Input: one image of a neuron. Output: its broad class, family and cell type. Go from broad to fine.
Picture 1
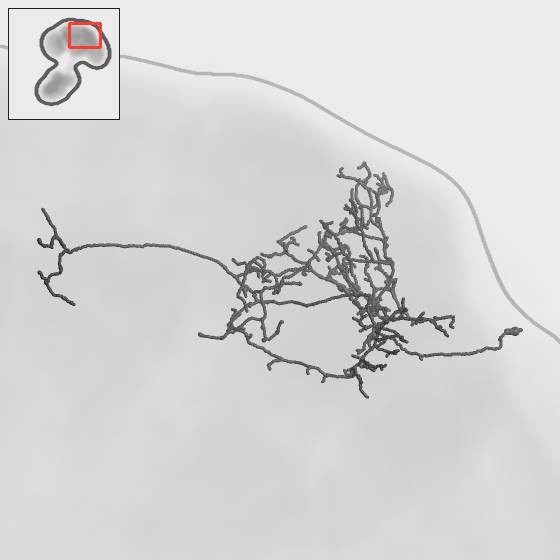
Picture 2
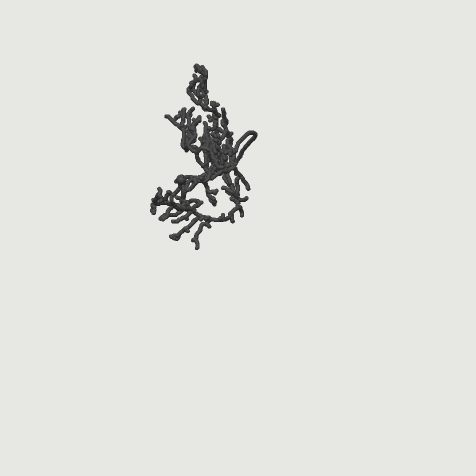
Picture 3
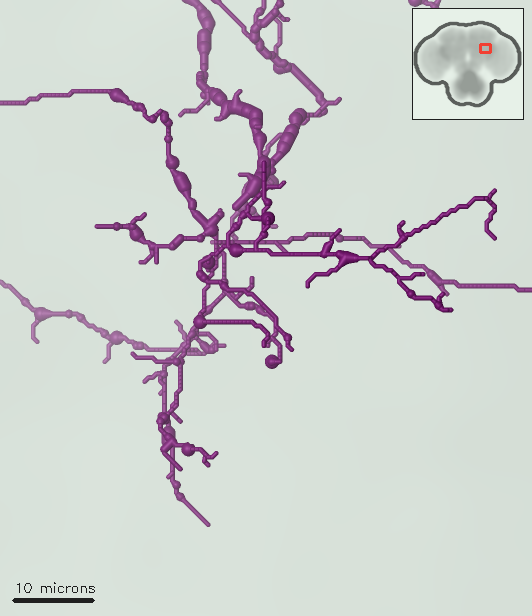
central-brain intrinsic neuron; hemilineage VLPl2_medial; CL062_b3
